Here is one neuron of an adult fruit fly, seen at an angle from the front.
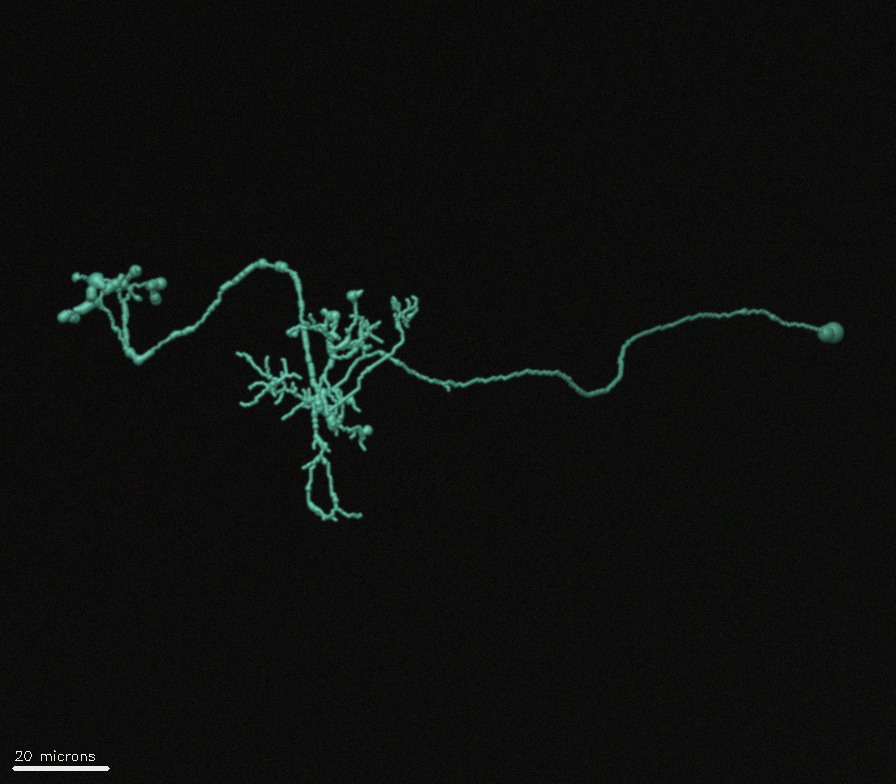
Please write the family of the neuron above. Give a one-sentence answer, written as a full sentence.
The family assigned to this neuron is hemilineage 06A.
